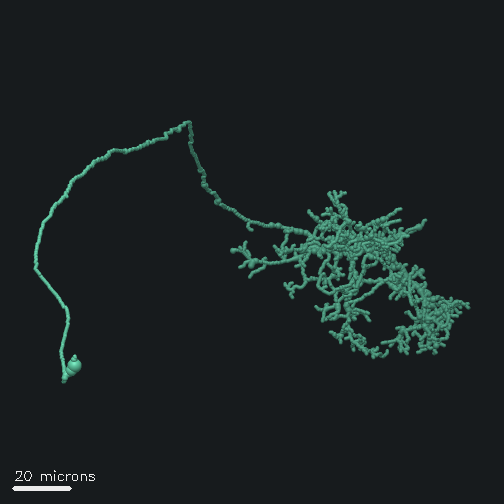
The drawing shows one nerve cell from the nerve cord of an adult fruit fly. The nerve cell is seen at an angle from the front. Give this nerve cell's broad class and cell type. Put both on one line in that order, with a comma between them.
nerve-cord intrinsic neuron, INXXX321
